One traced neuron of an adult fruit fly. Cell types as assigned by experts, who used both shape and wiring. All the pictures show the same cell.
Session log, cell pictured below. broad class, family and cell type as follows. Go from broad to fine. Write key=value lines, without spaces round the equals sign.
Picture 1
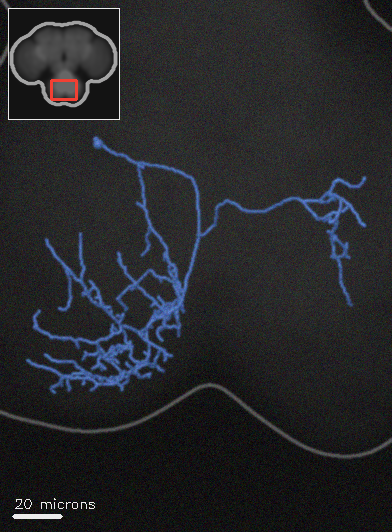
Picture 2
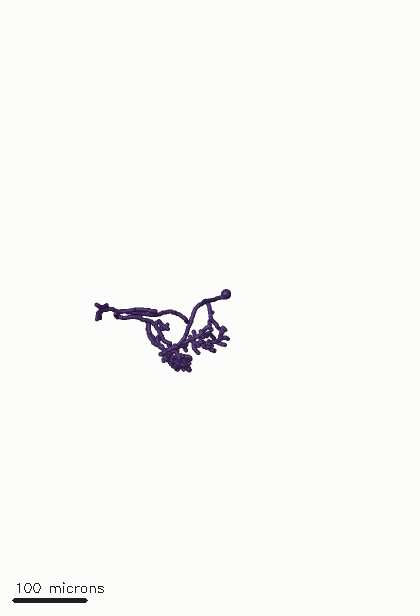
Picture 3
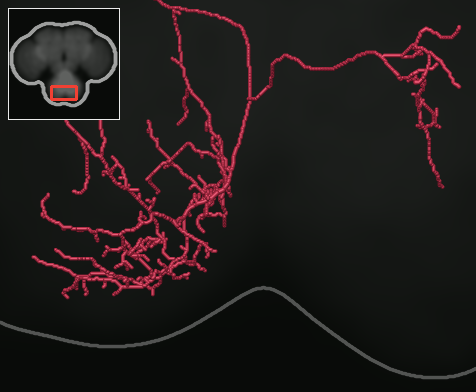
broad_class=nerve-cord intrinsic neuron
family=hemilineage 23B
cell_type=IN23B029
